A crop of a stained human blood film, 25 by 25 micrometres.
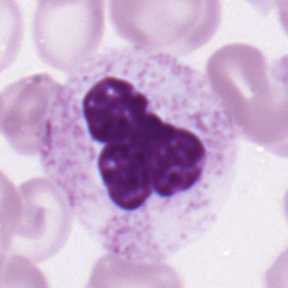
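Segmented neutrophil: outline round, edge smooth. Chromatin dark purple and densely clumped. Cytoplasm abundant and pale pinkish-lilac. Granules fine and reddish-purple, scattered throughout the cytoplasm.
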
